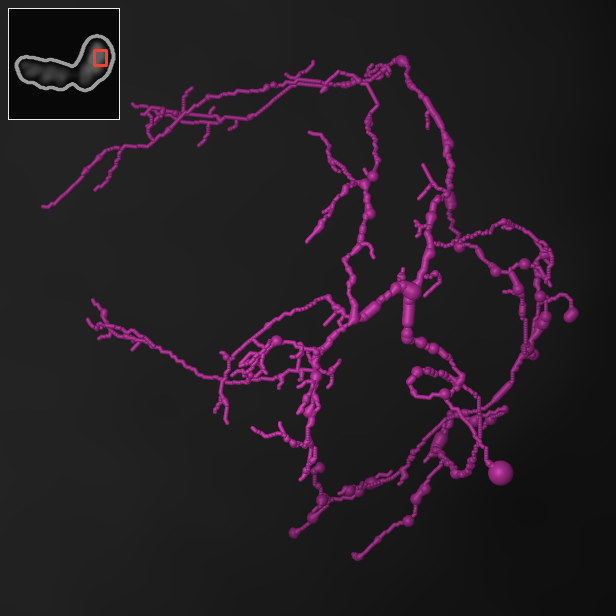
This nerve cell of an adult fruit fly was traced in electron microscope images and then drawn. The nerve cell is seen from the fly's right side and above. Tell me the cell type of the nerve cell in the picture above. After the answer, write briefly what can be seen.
Its cell type is AOTU021. Its broad class is central-brain intrinsic neuron. The cell body can be seen at the lower right of the picture. The picture shows dozens of branch ends.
